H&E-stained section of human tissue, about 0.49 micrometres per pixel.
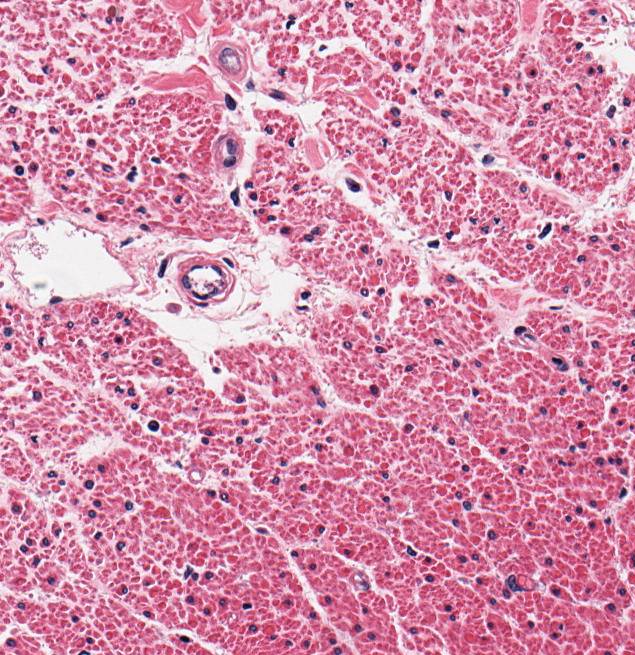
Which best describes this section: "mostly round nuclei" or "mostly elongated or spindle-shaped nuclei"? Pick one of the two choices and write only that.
Mostly round nuclei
